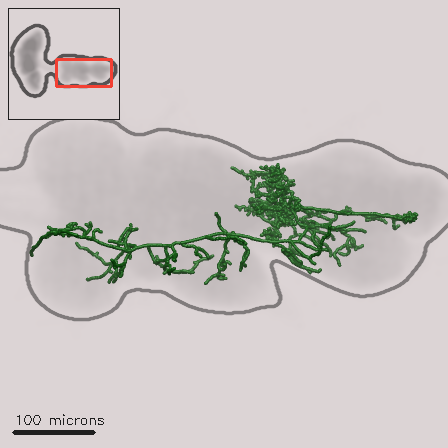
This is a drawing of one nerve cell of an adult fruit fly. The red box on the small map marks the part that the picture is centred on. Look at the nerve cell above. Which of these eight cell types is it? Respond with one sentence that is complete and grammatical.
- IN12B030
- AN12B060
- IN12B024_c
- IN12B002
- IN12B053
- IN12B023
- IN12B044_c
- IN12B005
The cell type for the neuron is IN12B002.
